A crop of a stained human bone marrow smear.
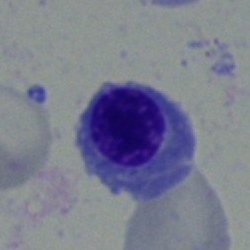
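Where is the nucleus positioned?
Off-centre, toward the upper left of the cell.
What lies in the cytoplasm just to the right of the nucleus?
A paler zone; no granules are seen.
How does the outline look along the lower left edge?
Ragged.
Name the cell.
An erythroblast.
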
